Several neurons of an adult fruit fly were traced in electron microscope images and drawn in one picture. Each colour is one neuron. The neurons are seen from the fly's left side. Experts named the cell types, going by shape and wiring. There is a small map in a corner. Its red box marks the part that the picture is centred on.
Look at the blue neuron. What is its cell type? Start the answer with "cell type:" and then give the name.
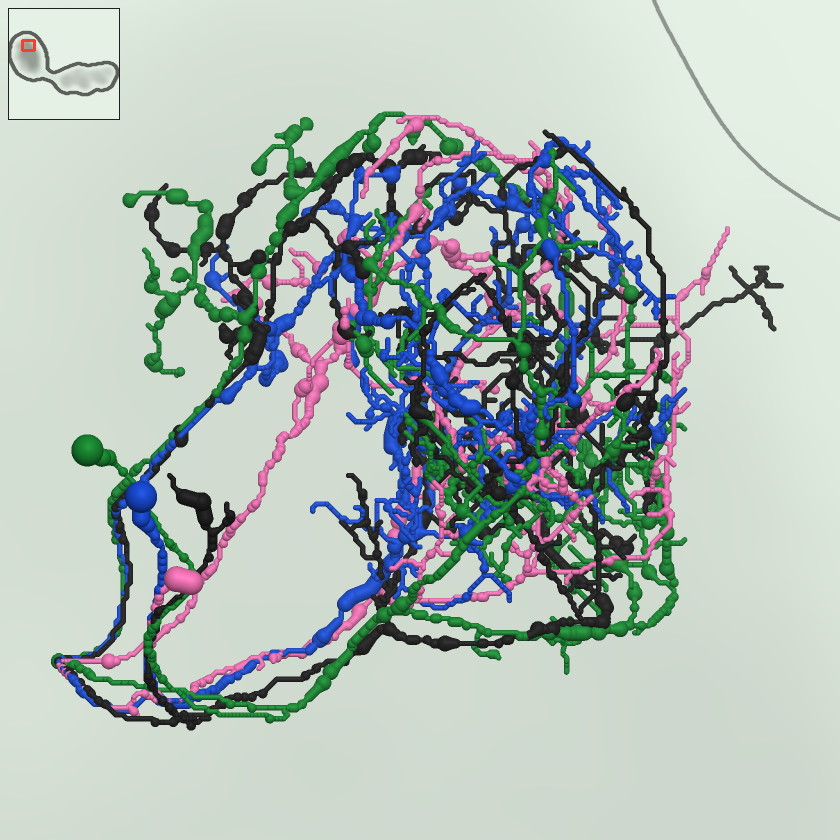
cell type: LHAV3e5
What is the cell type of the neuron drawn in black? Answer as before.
cell type: LHAV3e4_b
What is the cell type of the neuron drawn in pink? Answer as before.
cell type: CB2048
